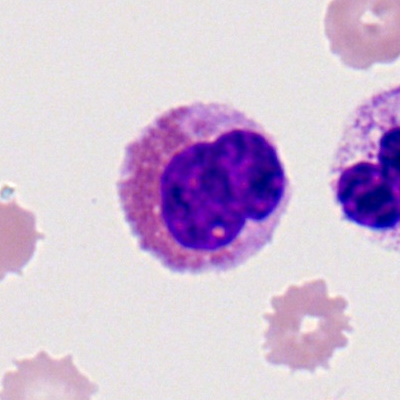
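Eosinophil: central cell of a stained human blood smear. The outline is round. The nucleus lies toward the right side of the cell, and its chromatin is coarsely clumped. The cytoplasm is widest on the left side.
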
